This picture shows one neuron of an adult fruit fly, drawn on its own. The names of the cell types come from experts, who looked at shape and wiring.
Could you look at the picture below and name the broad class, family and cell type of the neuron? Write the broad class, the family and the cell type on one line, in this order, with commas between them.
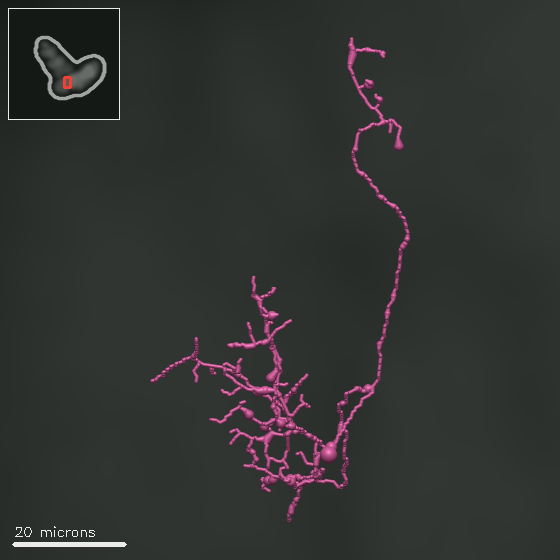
visual projection neuron, LC, LC27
